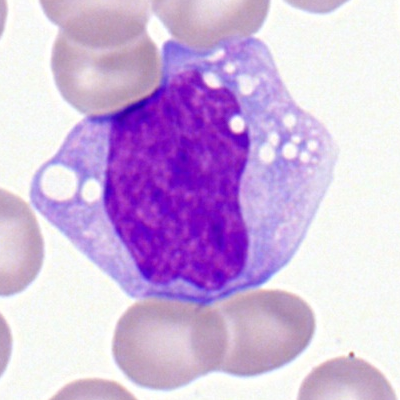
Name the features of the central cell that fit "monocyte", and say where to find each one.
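The vacuoles are the part that fits best.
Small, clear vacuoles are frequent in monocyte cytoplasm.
Here several small, round, clear ones cluster in the upper right, and the biggest sits on the left side of the nucleus. Beyond that, the nucleus is one irregular mass, not split into separate lobes, with plenty of pale grey-blue cytoplasm around it. Nothing on show argues against a monocyte.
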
